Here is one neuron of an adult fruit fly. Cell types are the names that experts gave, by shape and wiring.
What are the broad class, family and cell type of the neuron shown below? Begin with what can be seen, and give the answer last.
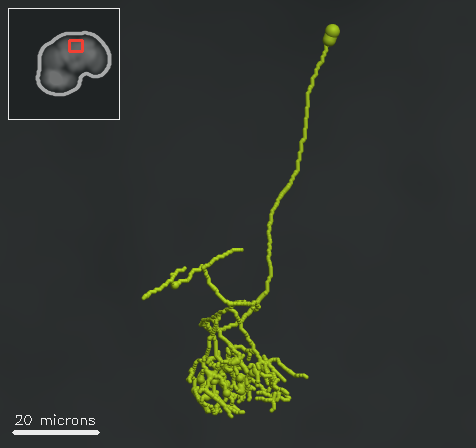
From top to bottom in the picture it spans about 95 microns. In this view it is taller than it is wide. It is a central-brain intrinsic neuron. The name of its family is class CX. The cell type is FC1A.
